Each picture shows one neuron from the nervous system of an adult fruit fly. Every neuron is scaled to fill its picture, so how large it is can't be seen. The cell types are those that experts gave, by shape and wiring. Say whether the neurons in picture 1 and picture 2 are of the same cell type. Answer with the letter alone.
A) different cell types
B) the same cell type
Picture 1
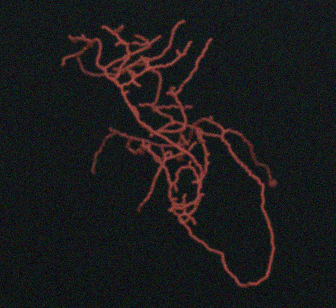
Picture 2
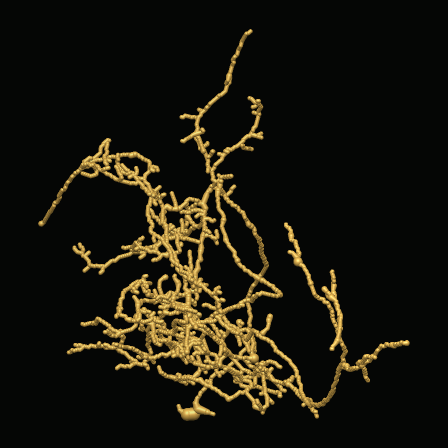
A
